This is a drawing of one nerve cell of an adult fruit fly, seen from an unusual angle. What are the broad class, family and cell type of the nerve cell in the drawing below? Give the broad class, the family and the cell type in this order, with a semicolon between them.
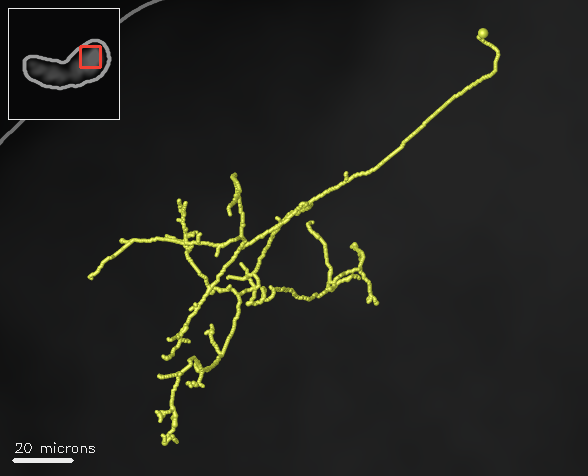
central-brain intrinsic neuron; hemilineage SMPad2; CL048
